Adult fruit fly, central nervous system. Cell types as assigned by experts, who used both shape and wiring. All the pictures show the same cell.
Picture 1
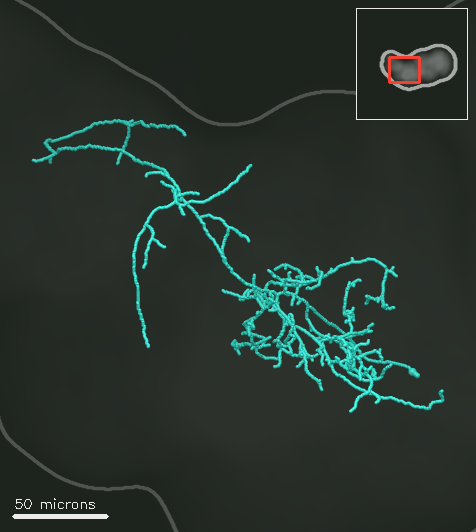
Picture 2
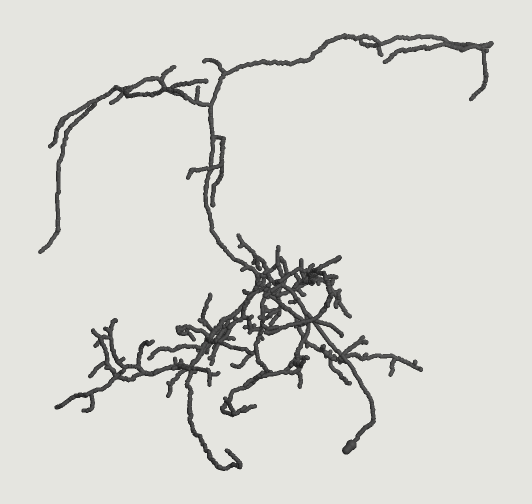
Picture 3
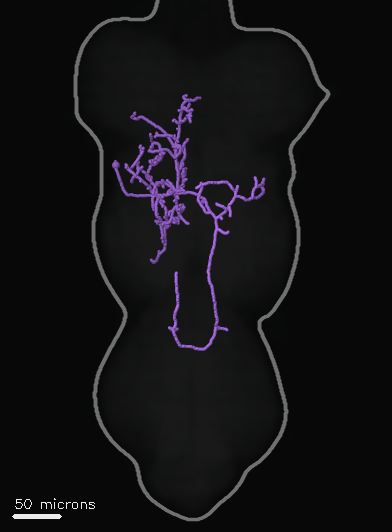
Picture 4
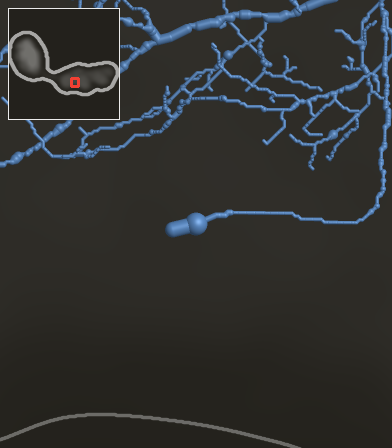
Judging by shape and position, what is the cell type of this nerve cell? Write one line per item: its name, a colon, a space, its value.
cell type: IN08B068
